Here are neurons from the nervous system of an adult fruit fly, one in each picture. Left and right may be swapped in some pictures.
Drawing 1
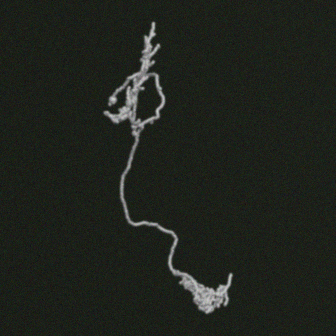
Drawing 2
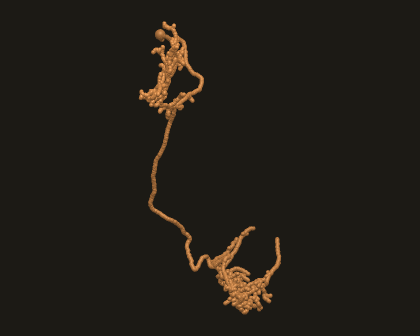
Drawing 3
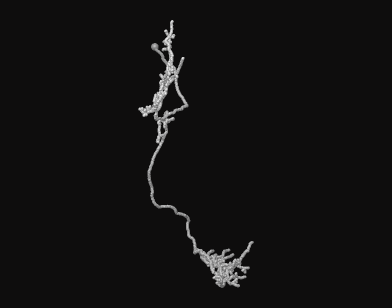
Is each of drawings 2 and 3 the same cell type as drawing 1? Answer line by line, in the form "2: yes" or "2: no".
2: yes
3: yes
